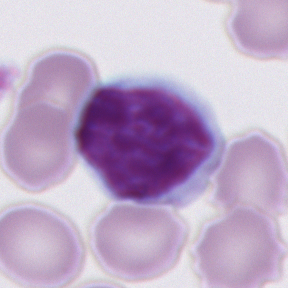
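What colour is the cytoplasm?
Pale blue, with no granules visible.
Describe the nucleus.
A single rounded mass without lobes.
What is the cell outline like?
Smooth, without surface projections.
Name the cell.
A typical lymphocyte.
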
